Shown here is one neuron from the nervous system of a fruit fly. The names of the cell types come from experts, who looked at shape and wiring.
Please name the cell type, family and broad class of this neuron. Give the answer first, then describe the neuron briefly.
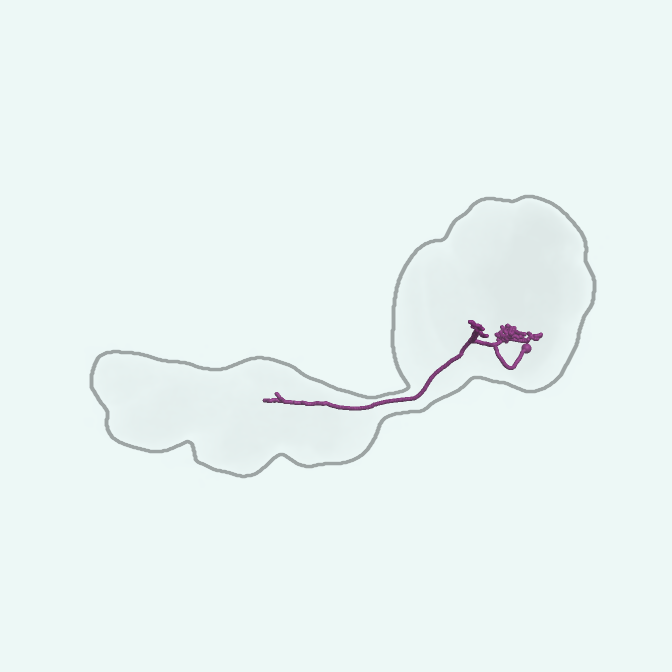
Its cell type is DNg07. The family is hemilineage LB7. It is a descending neuron. The cell body is on the right of the picture. In this view it is more than twice as wide as it is tall.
